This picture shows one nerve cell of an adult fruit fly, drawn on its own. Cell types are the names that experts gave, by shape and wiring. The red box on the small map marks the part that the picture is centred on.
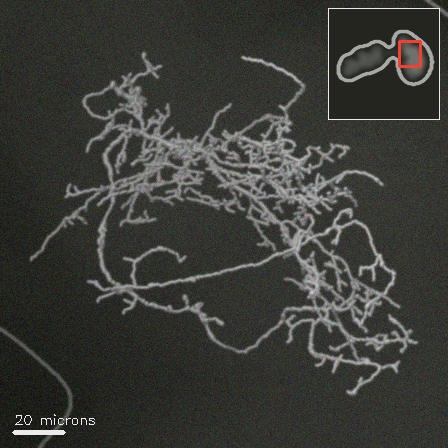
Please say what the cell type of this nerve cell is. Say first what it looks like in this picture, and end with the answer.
From left to right in the picture it spans about 160 microns. The picture shows more than a hundred branch ends. Its broad class is central-brain intrinsic neuron. Its cell type is GNG495.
